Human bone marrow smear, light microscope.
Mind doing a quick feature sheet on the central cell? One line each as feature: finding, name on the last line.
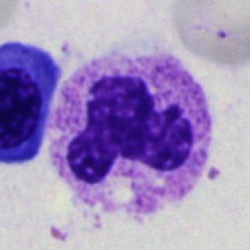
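Chromatin: dark purple, coarsely clumped
Cytoplasm: abundant, pale pinkish-lilac
Granules: many, fine, pink-violet, filling the cytoplasm
Clear area: small, pale, in the cytoplasm below the nucleus
Cell: segmented neutrophil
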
